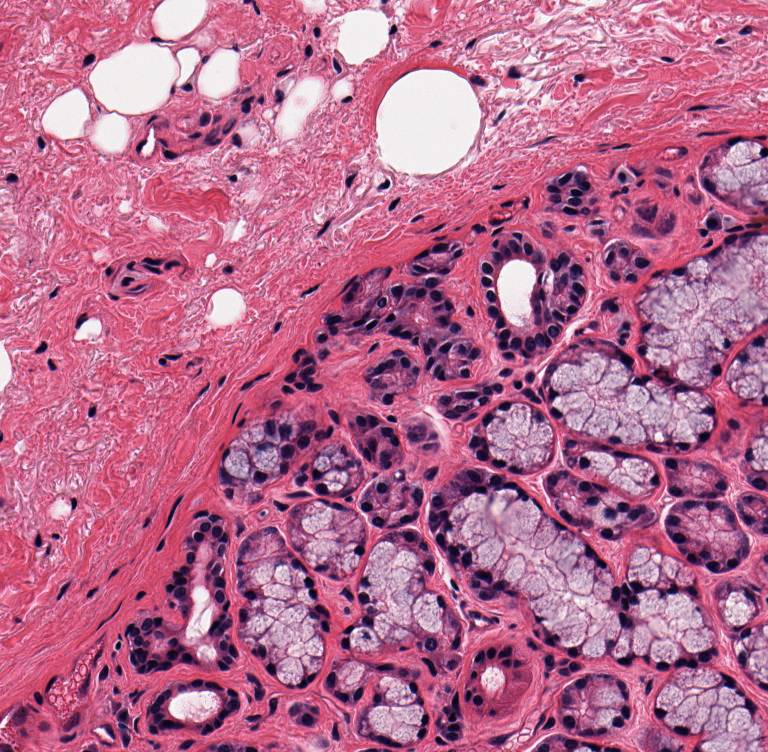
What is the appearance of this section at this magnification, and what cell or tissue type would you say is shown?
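Closely packed glandular units form a lobule in the lower right half, edged by a diagonal band of dense collagen. Most are mucous acini with pale, finely bubbly grey-blue cytoplasm and dark, flattened nuclei pressed to the outer edge. Interspersed small ducts have cuboidal cells with pink cytoplasm around a clear round lumen. This is minor salivary gland.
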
